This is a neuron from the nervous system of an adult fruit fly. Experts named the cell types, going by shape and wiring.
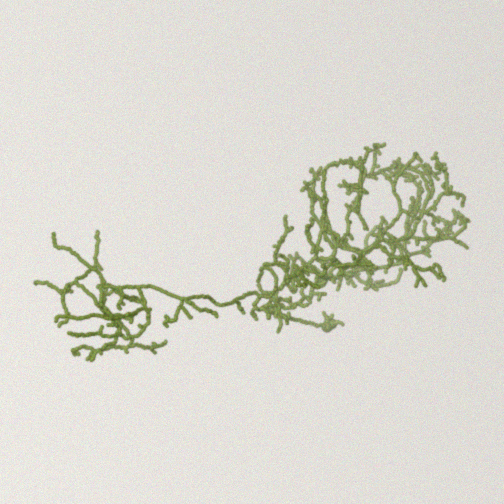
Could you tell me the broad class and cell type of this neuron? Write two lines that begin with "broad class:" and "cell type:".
broad class: nerve-cord intrinsic neuron
cell type: INXXX269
